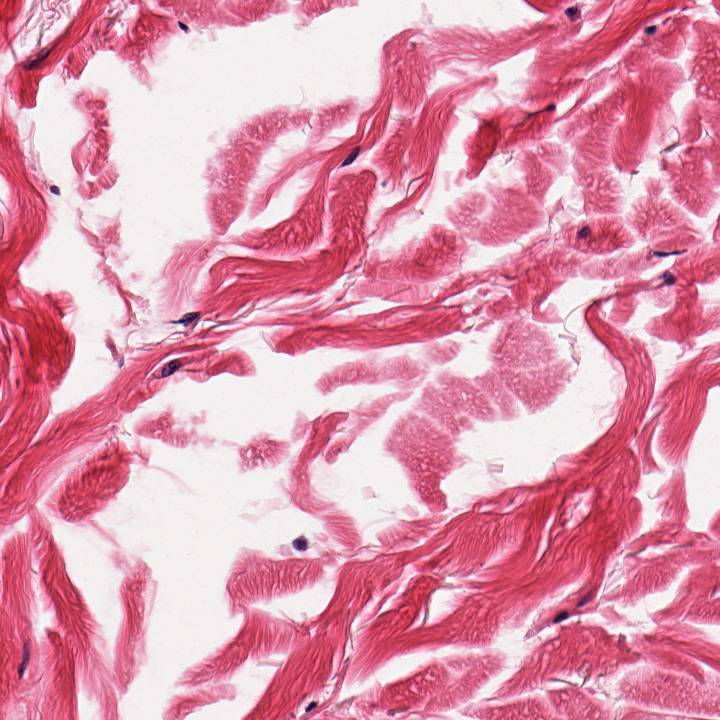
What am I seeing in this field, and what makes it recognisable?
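Dermis makes up the whole field. First, separate wavy bundles, strong pink to deep red, run in many directions.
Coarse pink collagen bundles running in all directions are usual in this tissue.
Next, few nuclei: small, dark and mostly elongated.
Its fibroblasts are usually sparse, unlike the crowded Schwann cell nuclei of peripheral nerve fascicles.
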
